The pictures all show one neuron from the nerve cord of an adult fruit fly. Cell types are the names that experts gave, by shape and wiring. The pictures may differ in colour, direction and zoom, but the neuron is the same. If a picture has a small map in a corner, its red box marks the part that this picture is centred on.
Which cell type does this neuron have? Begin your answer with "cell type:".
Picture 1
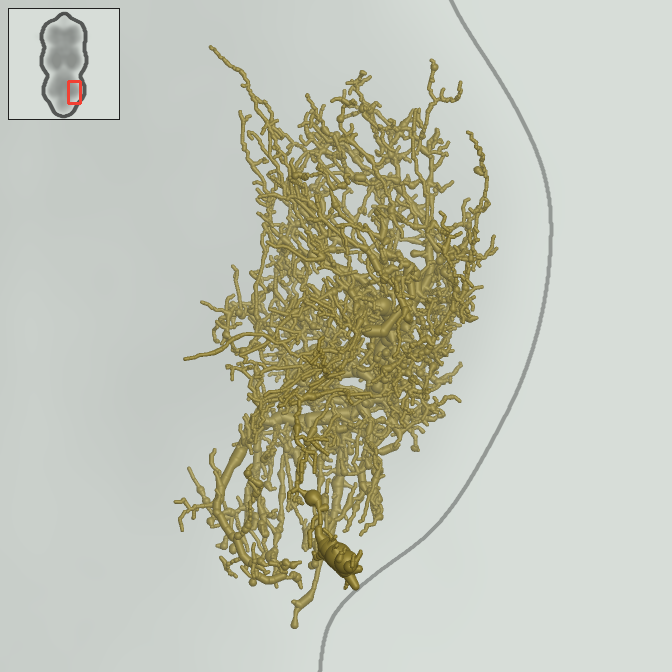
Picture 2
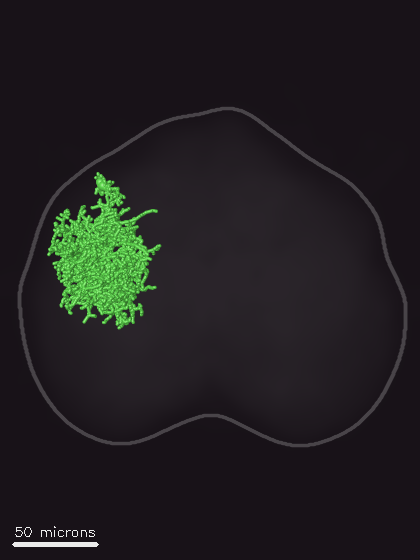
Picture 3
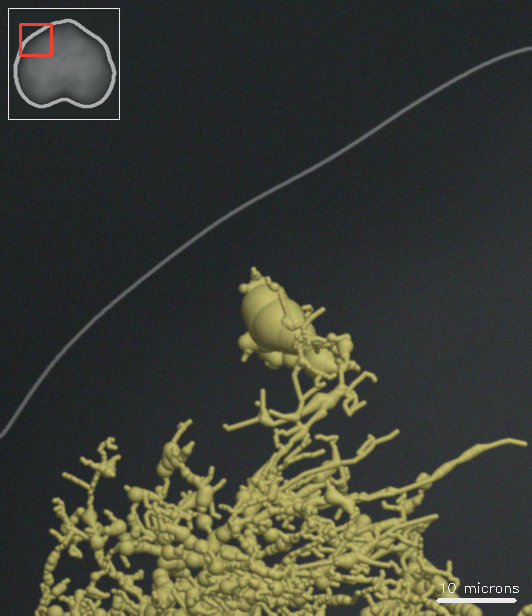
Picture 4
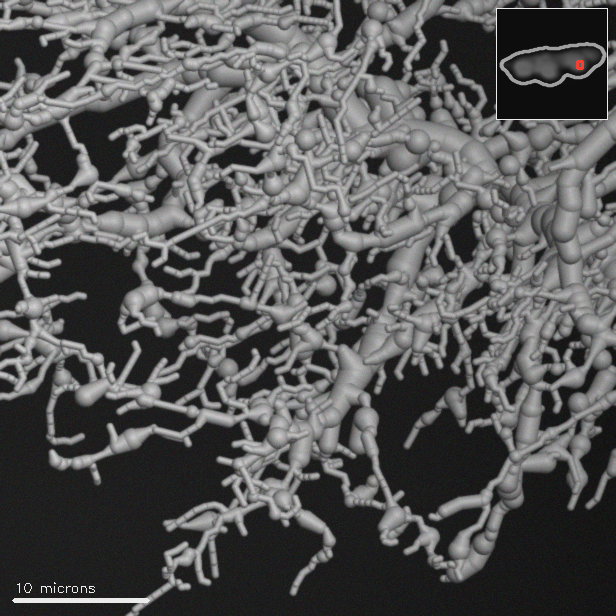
cell type: IN19A007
